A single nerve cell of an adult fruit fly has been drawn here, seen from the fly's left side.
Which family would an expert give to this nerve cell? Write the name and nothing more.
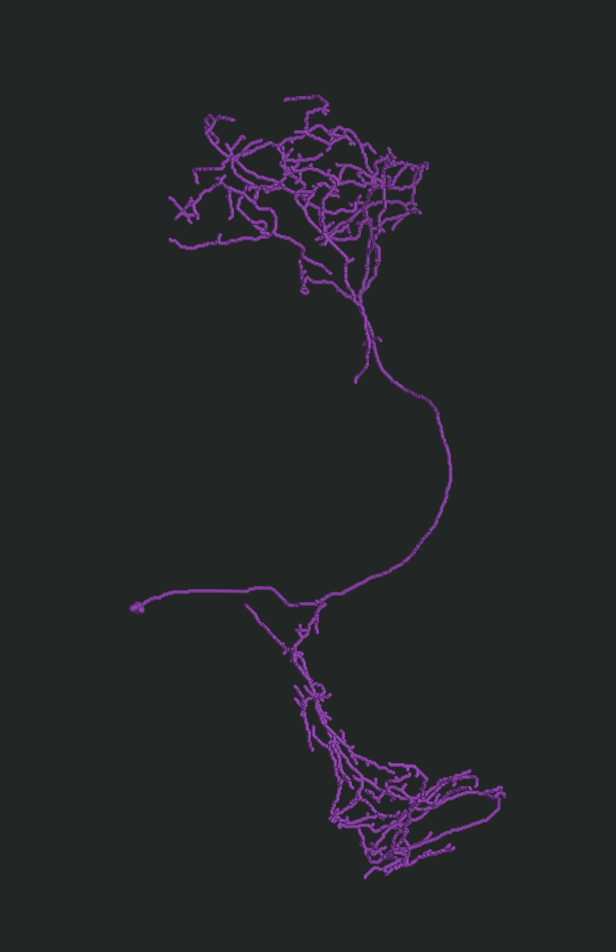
hemilineage LALv1_ventral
